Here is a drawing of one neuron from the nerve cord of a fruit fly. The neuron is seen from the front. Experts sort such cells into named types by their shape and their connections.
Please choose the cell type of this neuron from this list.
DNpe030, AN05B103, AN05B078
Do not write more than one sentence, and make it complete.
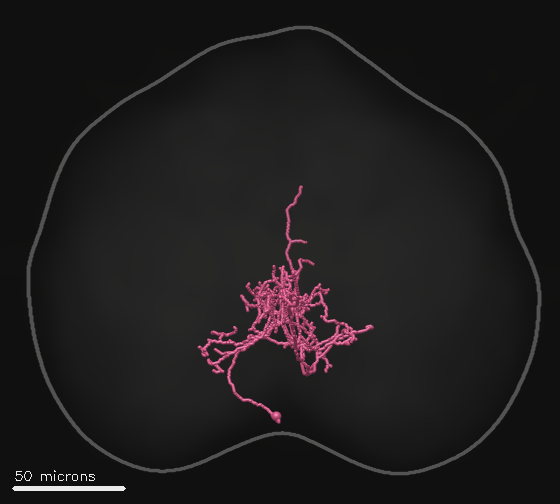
Regarding its cell type, the neuron is AN05B078.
